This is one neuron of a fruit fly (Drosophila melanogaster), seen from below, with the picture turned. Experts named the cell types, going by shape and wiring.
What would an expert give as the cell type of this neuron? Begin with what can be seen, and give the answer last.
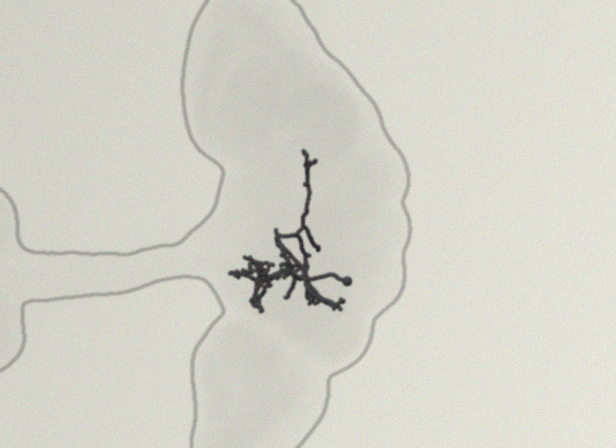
It is in the brain and does not reach the nerve cord. In this view it is taller than it is wide. It is a central-brain intrinsic neuron. Its cell type is CL117.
